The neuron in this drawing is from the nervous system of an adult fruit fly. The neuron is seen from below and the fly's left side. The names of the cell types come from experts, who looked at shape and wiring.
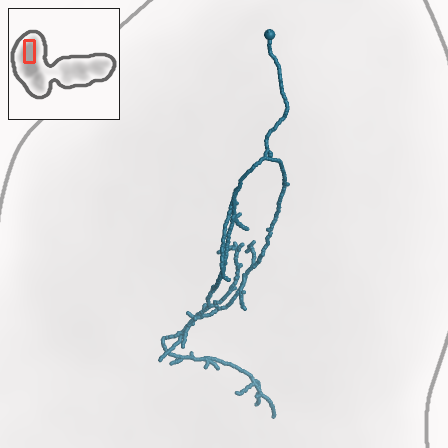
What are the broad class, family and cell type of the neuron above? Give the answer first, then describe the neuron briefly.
Its broad class is central-brain intrinsic neuron. The family is hemilineage SLPpl1. Its cell type is SMP220. It is in the brain and does not reach the nerve cord. The cell body is at the top of the picture.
